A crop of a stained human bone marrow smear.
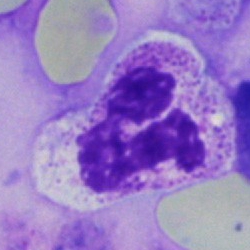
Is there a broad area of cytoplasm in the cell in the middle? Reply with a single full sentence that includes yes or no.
Yes, its nucleus is set within plentiful cytoplasm.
